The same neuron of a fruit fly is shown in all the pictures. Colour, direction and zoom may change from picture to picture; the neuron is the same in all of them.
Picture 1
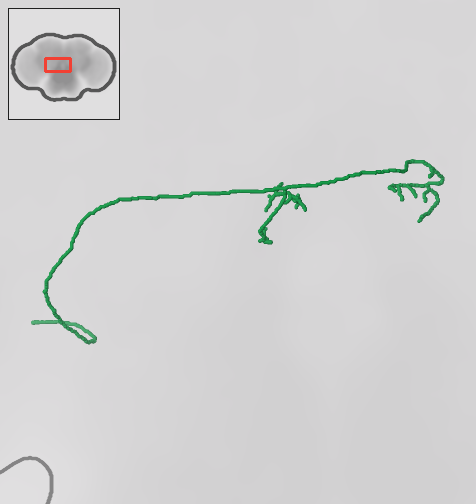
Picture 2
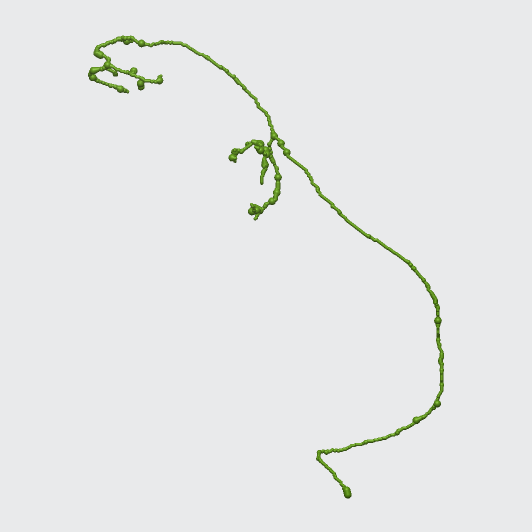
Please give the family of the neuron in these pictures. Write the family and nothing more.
class olfactory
